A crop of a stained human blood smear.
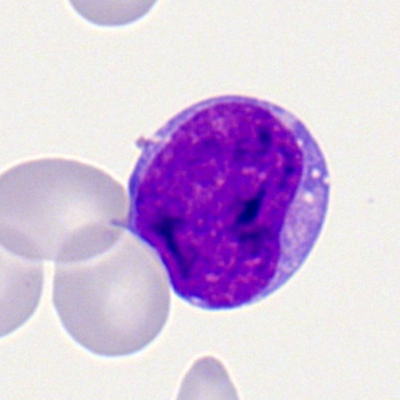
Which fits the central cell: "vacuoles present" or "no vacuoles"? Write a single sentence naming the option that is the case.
Within the cytoplasm of this cell, one or more clear vacuoles are present.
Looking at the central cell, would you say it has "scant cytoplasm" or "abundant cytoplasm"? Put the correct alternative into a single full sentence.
Its cytoplasm amounts to no more than a narrow rim.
